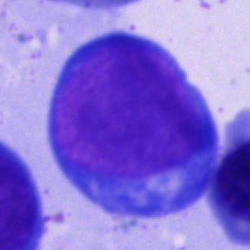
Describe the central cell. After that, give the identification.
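The outline is smooth and rounded-oval. The nucleus is positioned toward the upper part of the cell, so that the broadest band of cytoplasm lies beneath it. Several pale, unstained patches occur in this lower cytoplasm, and no granules are visible. The cell is a proerythroblast.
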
